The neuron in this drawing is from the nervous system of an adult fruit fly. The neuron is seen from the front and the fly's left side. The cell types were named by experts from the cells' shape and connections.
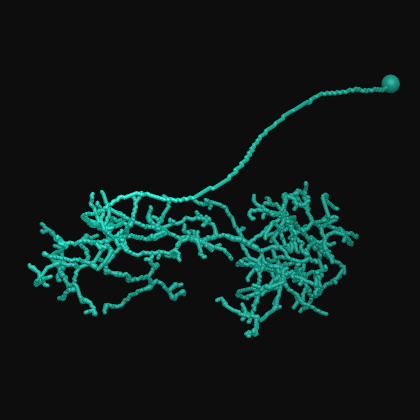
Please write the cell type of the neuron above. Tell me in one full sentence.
As its cell type, this neuron has IN12B036.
